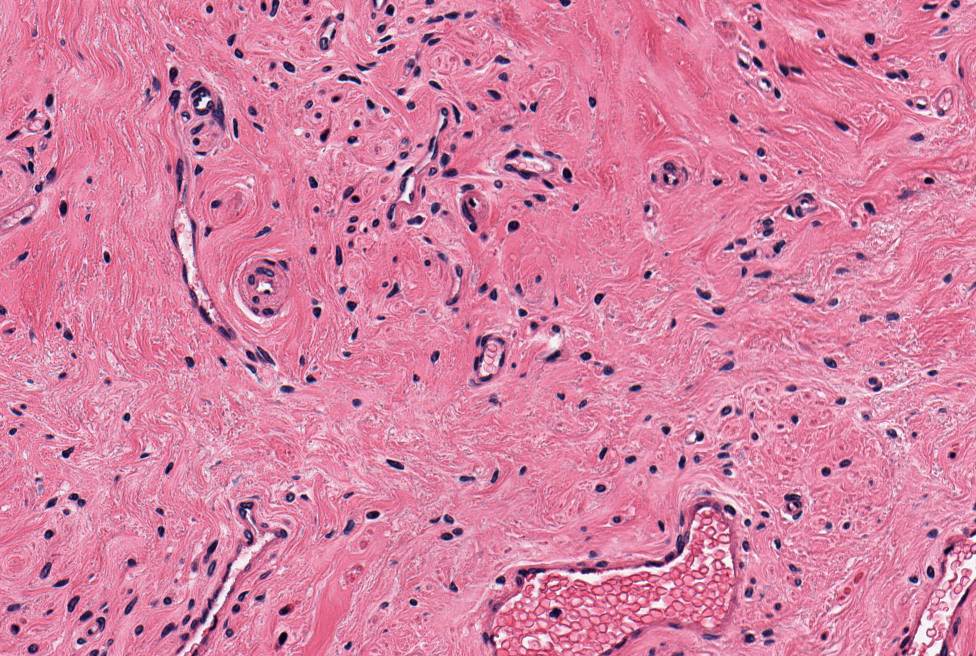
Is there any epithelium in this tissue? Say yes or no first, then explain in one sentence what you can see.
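No. No epithelium is present anywhere in the field.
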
